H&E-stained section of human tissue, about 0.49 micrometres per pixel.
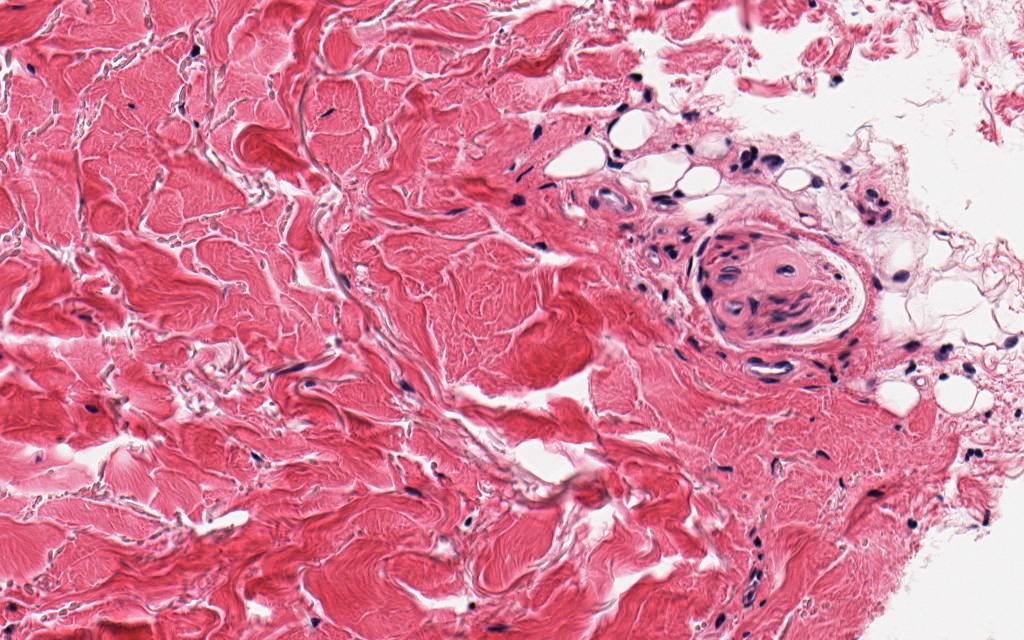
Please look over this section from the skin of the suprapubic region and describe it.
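Most of what you're looking at, especially on the left and in the centre, is thick pink collagen bundles. They run in many different directions, not in parallel. The nuclei among them are sparse, small and dark. Up in the upper right sit a few small fat cells with clear, empty cytoplasm.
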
